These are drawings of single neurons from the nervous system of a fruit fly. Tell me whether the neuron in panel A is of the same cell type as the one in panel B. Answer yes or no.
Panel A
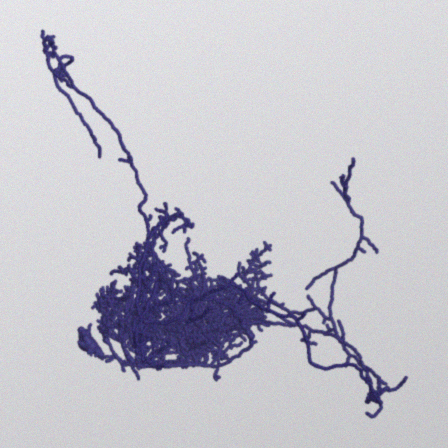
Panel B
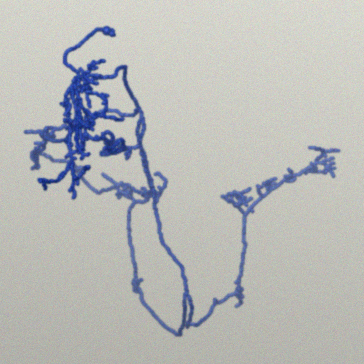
no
